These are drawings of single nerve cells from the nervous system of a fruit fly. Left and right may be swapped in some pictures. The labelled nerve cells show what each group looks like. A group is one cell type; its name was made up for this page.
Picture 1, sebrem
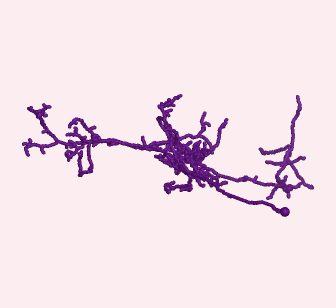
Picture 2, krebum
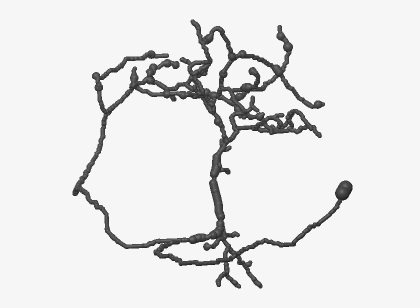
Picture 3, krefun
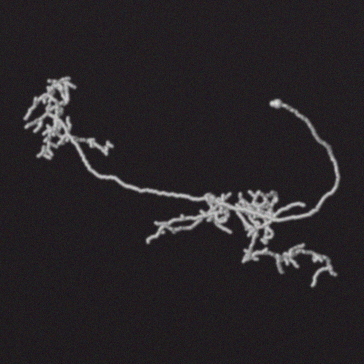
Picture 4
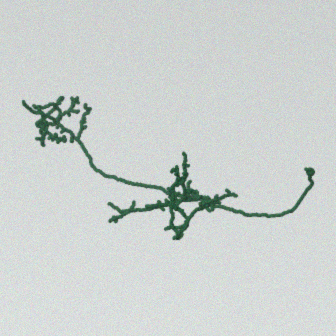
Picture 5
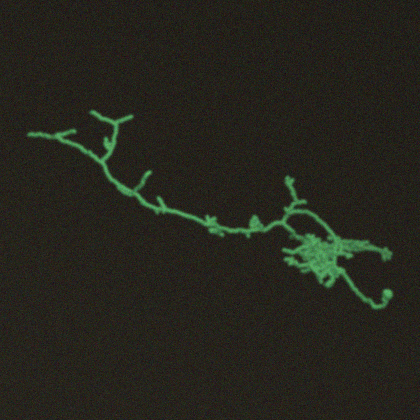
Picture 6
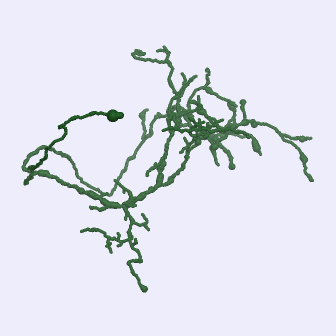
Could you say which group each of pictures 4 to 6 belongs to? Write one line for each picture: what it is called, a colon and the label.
4: krefun
5: sebrem
6: krebum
